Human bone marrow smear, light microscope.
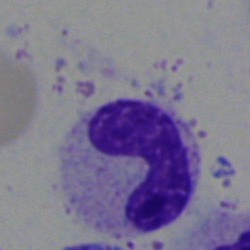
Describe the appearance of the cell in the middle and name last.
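The nucleus seems a thick curved band, horseshoe-like, open toward the lower left. It lies along the right side, leaving most cytoplasm on the left. That cytoplasm is plentiful, pale pinkish-grey, with fine pink-lilac granules spread through it. So: a band neutrophil.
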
